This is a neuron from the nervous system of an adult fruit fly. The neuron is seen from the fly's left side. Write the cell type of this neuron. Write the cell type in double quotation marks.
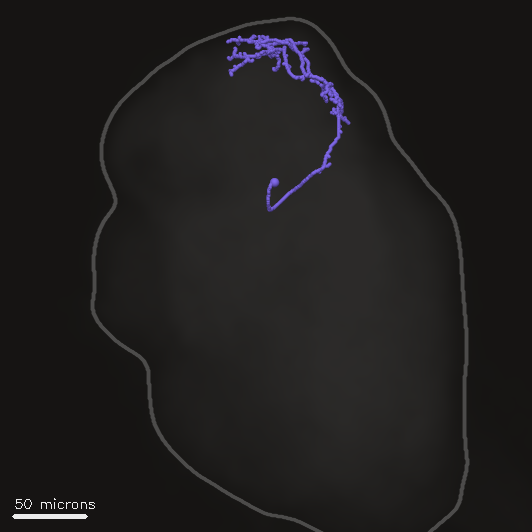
"CB1181"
